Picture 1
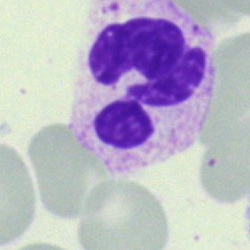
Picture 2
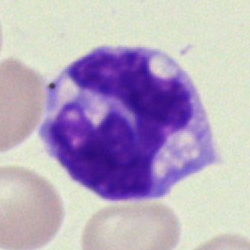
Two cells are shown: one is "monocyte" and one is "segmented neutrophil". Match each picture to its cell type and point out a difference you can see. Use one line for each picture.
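The cell in picture 1 is a segmented neutrophil. The cytoplasm is plentiful and pale pink-lilac.
The cell in picture 2 is a monocyte. The nucleus fills most of the cell.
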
